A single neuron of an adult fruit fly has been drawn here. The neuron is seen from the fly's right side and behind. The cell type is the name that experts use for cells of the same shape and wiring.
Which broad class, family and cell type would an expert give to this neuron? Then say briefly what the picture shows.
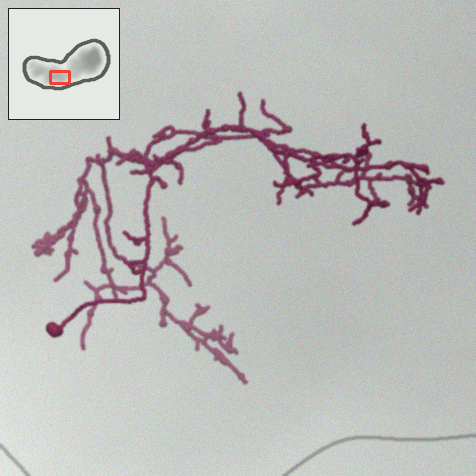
Its broad class is nerve-cord intrinsic neuron. Its family is hemilineage 12B. The cell type is IN12B072. Dozens of branch ends can be seen. In this view it is wider than it is tall.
